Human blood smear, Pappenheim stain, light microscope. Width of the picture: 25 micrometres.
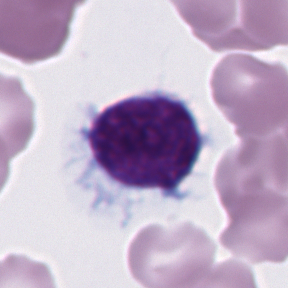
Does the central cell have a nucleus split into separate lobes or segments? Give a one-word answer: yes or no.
No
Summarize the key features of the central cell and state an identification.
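Fine hair-like projections from cell surface, mostly left and lower-left. Cytoplasm and projections pale blue; no granules. Chromatin dark purple, densely stained. Hairy cell.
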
